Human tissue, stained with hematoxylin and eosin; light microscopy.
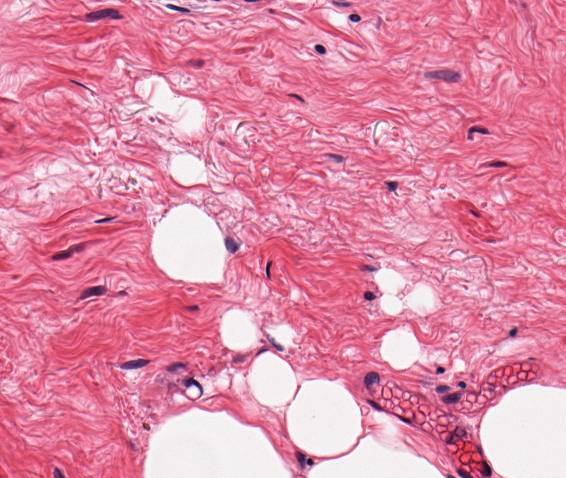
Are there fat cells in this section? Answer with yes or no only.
Yes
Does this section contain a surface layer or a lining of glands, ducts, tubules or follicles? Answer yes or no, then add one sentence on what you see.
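No. No epithelium is present anywhere in the field.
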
